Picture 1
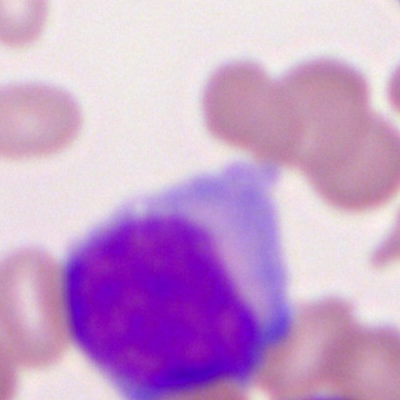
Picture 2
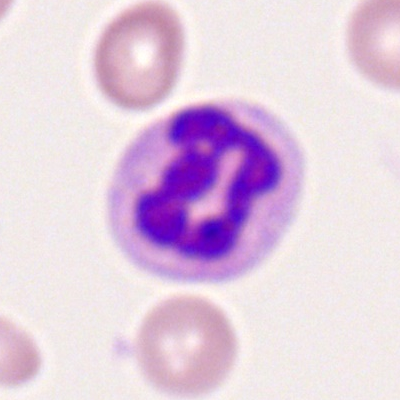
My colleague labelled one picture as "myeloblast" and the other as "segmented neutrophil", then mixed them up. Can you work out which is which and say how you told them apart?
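In picture 1 is a myeloblast; in picture 2, a segmented neutrophil. Their outlines differ: the myeloblast's is angular rather than round, whereas the segmented neutrophil's is round and smooth. The nucleus of the myeloblast stains deep purple throughout with small paler patches, while the segmented neutrophil has dark purple, coarsely clumped chromatin and no visible nucleoli.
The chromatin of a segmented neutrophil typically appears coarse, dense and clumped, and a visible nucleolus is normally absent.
The cytoplasm differs too: pale blue and free of visible granules in the myeloblast, but a moderate pale pink-lilac rim around the nucleus in the segmented neutrophil, without large orange-red granules or vacuoles. In picture 1, red cells press against the lower-right edge of the cell.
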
